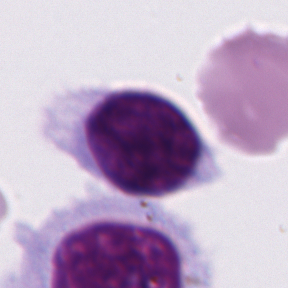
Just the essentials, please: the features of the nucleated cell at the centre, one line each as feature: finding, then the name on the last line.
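Chromatin: look closely, dark purple and coarsely clumped
Cytoplasm amount: scant beside the large nucleus
Cytoplasm colour: a pale lilac-blue
Left edge: ragged rather than smooth
Name: hairy cell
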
